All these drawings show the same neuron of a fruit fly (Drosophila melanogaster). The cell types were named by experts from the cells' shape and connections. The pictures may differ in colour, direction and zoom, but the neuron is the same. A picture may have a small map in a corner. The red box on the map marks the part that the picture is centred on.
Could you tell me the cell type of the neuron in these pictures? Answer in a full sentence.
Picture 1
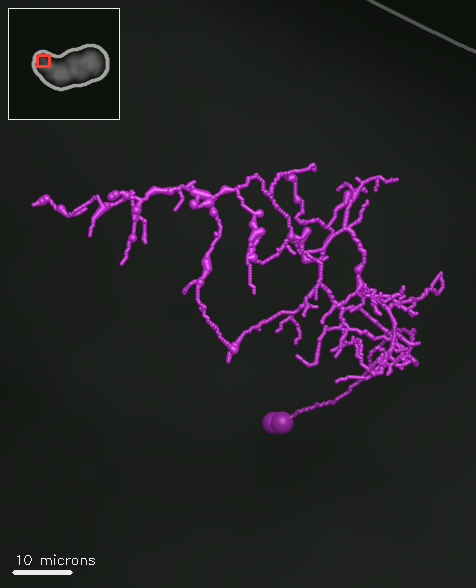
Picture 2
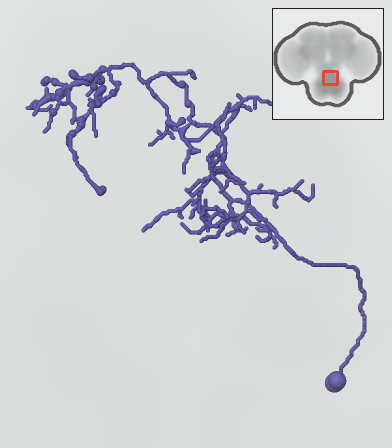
The cell type is INXXX450.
